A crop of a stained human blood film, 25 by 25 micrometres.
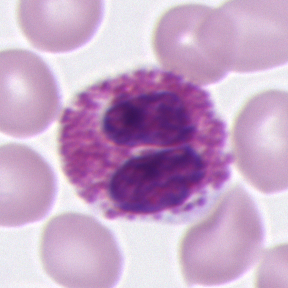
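Eosinophil, the cell in the middle. See how its nucleus is divided into two lobes, lying one above the other. Its cytoplasm is packed with coarse reddish-pink granules.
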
